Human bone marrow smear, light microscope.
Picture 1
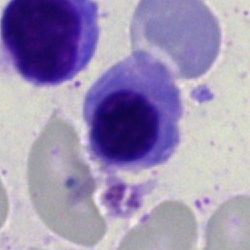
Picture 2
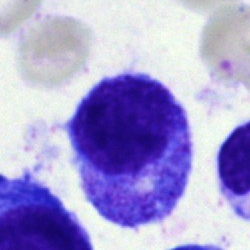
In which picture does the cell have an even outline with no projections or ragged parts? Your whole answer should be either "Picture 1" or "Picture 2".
Picture 2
